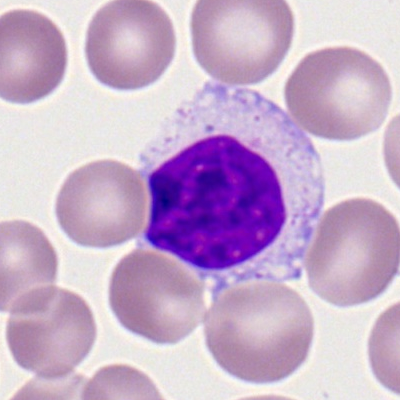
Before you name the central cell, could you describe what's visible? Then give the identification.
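Off-centre toward the left sits the nucleus, its chromatin dark purple and coarsely clumped. The cytoplasm, in its widest band above the nucleus, contains scattered fine pinkish-purple granules. The cell is a lymphocyte.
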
